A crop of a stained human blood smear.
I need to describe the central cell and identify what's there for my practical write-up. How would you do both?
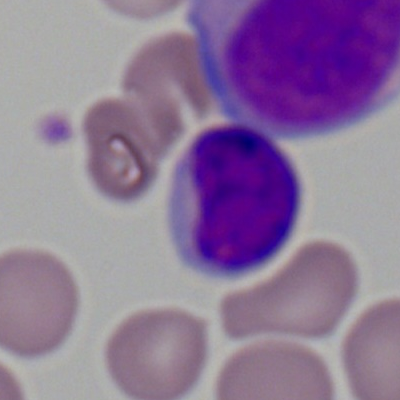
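Let me start with the nucleus: there's a shallow indentation on its left side. Its chromatin stains dark purple and looks dense and clumped to me. I can't find any vacuoles in the cytoplasm. Nor does the surface show any projections. I'd call it a lymphocyte.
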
